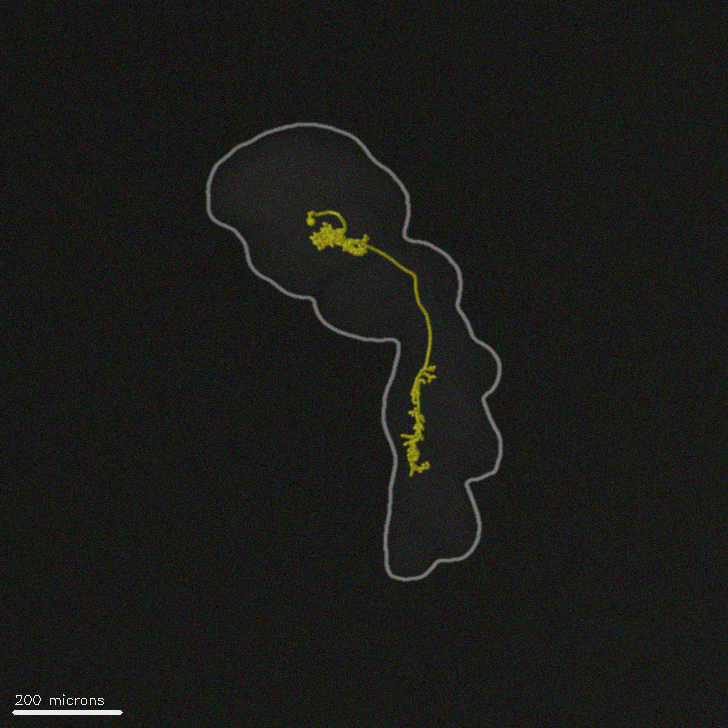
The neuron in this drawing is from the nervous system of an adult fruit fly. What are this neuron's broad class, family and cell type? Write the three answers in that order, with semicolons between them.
descending neuron; hemilineage WEDd1; DNa05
